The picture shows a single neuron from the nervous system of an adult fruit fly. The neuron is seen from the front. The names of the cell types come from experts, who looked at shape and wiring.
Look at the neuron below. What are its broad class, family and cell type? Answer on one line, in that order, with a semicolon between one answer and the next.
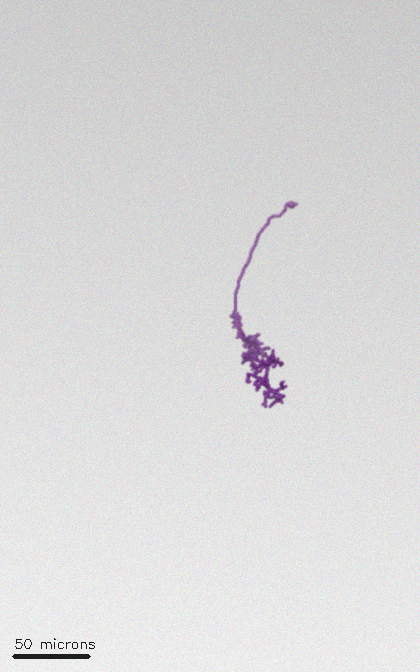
nerve-cord intrinsic neuron; hemilineage 09A; IN09A070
